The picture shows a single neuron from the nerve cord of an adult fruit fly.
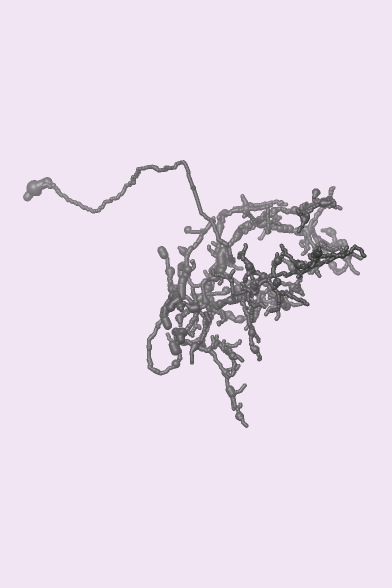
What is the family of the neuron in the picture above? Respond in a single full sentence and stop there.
What the neuron belongs to is the family hemilineage 01B.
